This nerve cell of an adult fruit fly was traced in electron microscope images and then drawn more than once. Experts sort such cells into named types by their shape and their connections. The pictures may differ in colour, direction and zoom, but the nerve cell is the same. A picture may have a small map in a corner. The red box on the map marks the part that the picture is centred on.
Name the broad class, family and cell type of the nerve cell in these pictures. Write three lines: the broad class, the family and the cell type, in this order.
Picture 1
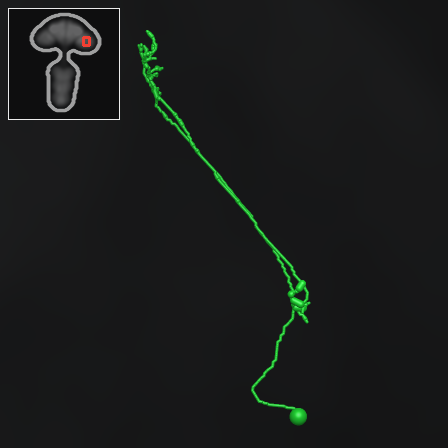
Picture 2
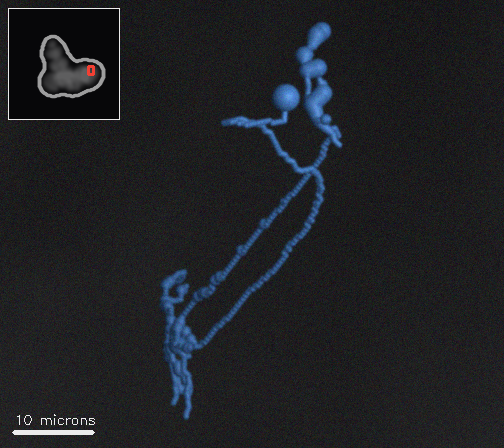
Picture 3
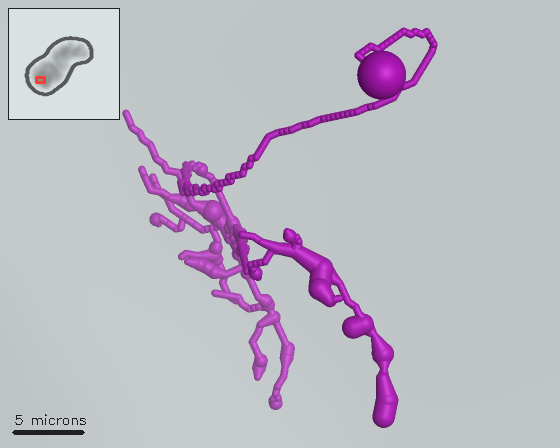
optic-lobe intrinsic neuron
T
T5a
